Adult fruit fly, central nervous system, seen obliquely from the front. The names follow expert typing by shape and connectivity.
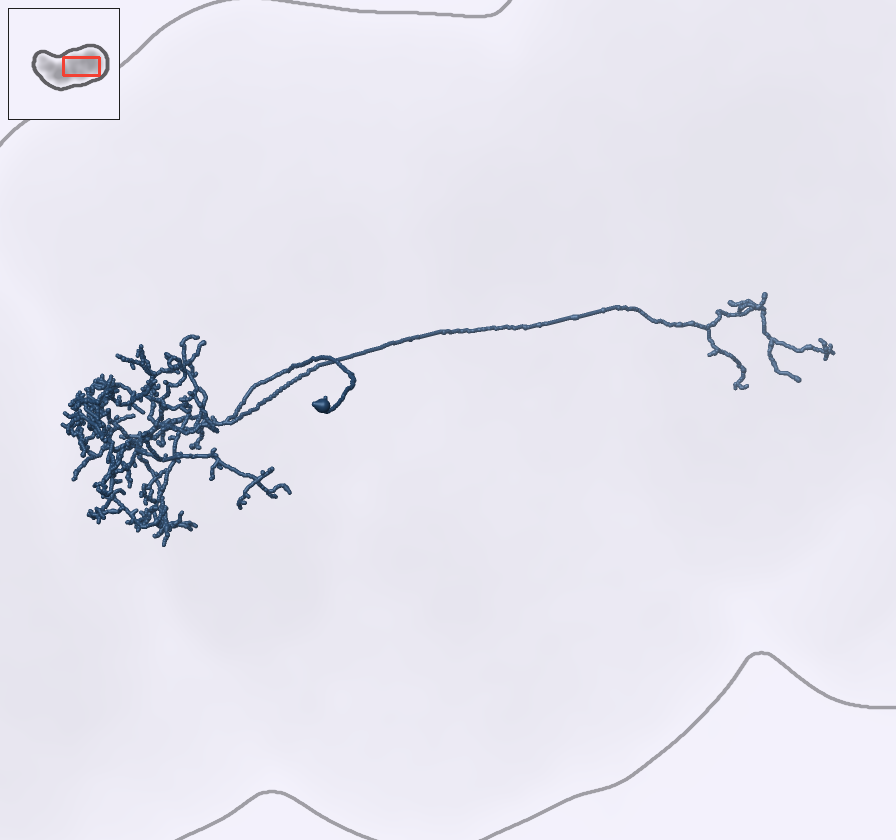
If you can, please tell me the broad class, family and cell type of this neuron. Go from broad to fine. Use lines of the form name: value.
broad class: central-brain intrinsic neuron
family: hemilineage VLPa2
cell type: PVLP028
